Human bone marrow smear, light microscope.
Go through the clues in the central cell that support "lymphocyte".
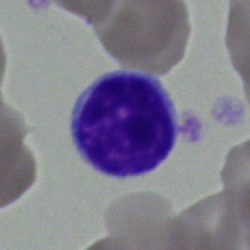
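First, the nucleus: it fills almost the whole cell, leaving at most a very thin rim of cytoplasm.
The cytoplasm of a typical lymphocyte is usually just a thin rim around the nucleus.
Next, the chromatin here is dense and stains deep purple.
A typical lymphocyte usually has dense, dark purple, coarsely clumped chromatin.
On both of these counts, the cell goes with a lymphocyte. Last, the outline is round and smooth, and no granules are visible in the cell. None of the features seen here goes against the name.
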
